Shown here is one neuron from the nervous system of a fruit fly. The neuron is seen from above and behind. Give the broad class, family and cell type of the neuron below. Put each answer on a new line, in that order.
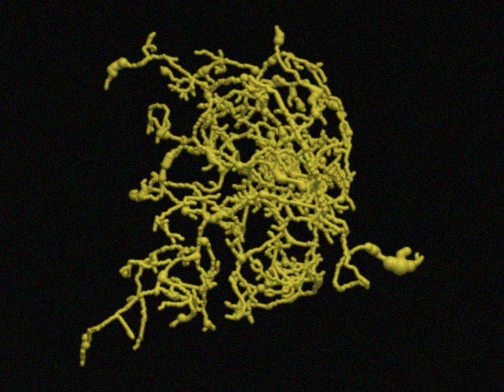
central-brain intrinsic neuron
hemilineage VLPl&p2_lateral
AVLP104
